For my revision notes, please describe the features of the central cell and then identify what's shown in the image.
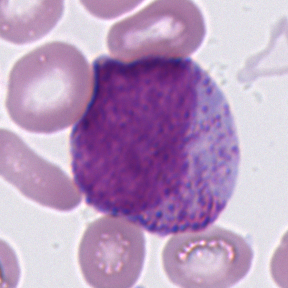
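Look first at the outline: it is roughly round. The nucleus sits in the left part of the cell as a single unsegmented mass. Around it the cytoplasm is pale blue-grey, with dark purple granules scattered through it. What you are looking at is a promyelocyte.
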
